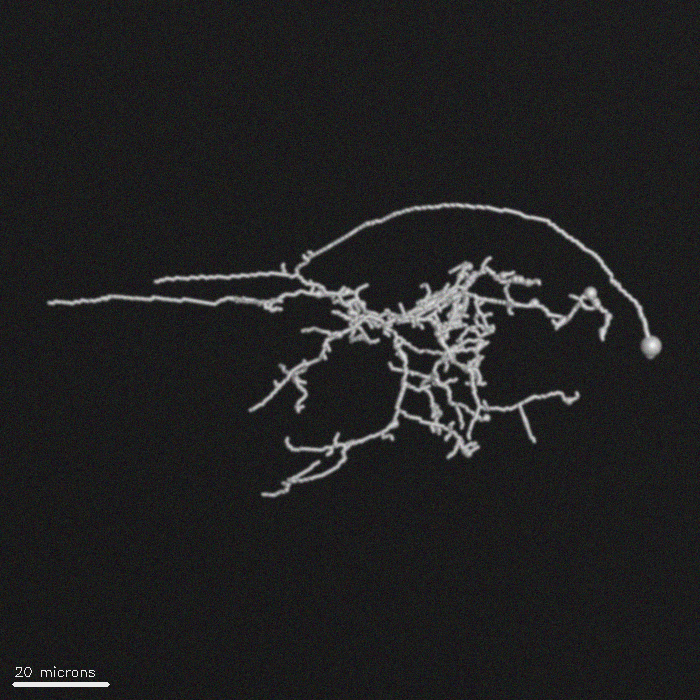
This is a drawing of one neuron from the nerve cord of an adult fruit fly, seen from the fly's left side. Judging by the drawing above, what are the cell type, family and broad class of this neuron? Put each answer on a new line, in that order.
IN21A072
hemilineage 21A
nerve-cord intrinsic neuron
